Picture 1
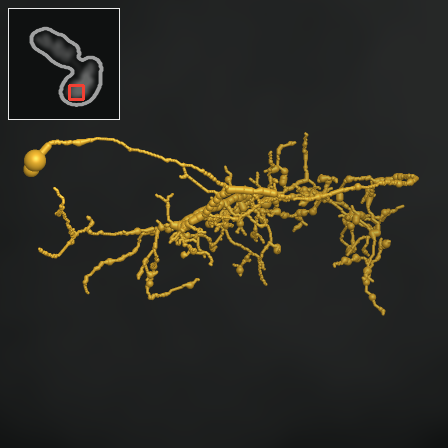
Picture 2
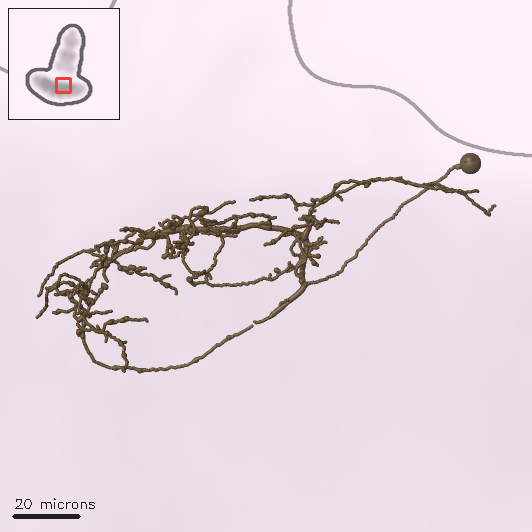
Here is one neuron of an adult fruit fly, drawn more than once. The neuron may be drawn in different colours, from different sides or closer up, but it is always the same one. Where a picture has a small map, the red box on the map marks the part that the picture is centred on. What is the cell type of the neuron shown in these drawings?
LPN_a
